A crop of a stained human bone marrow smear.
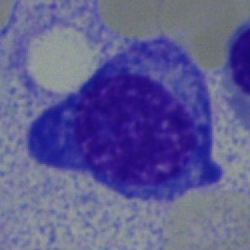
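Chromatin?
Finely stippled, deep purple, with small paler spots.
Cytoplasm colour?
Deep blue.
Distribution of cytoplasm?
Widest on the left side of the nucleus; a small tongue-like projection sticks out at lower right.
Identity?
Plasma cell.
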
